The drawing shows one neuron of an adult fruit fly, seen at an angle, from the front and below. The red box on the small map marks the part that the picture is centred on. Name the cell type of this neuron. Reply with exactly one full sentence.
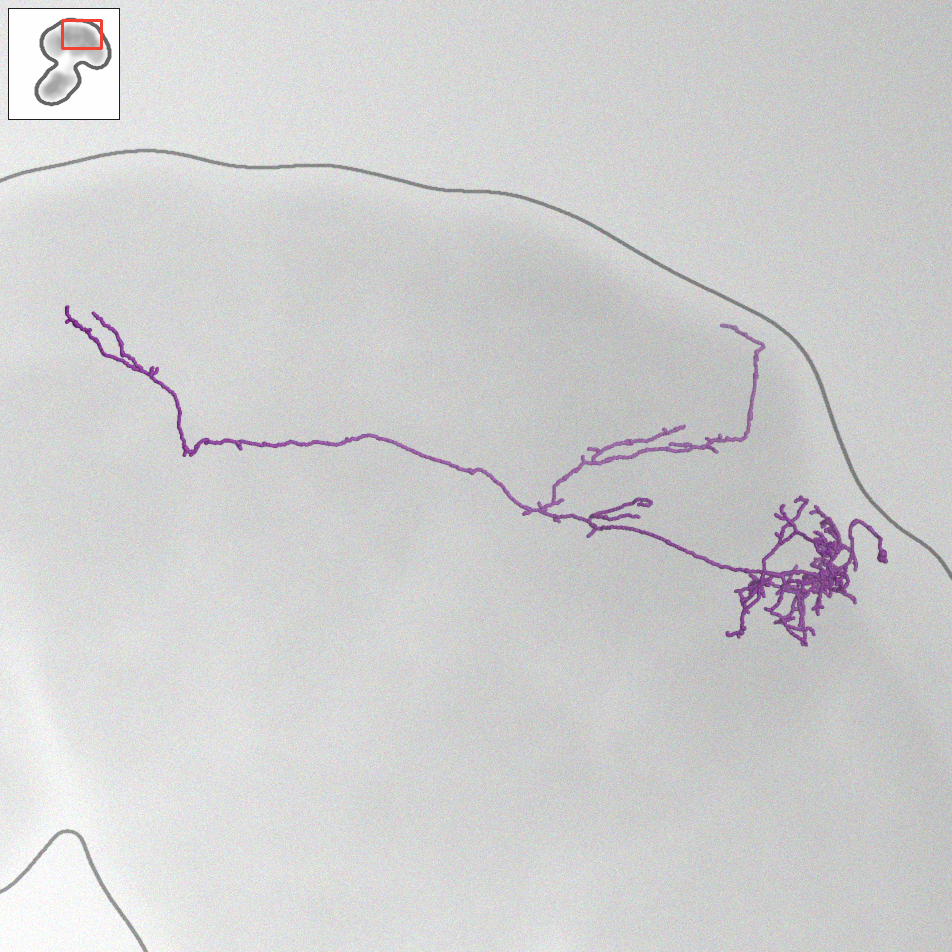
This neuron falls under the cell type CB2481.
